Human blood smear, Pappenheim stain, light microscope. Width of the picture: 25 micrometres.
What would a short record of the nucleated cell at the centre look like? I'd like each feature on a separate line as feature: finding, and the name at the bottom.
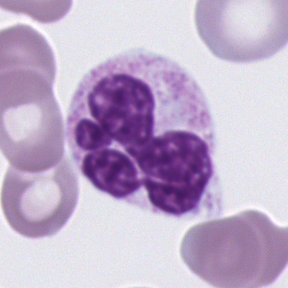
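Outline: smooth and oval, no surface projections at all
Chromatin: dark purple, coarsely clumped, paler patches between the clumps
Nucleus: fills about 60% of the cell's area
Granules: fine, pink-violet, scattered through the cytoplasm, denser up top than lower down
Name: segmented neutrophil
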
